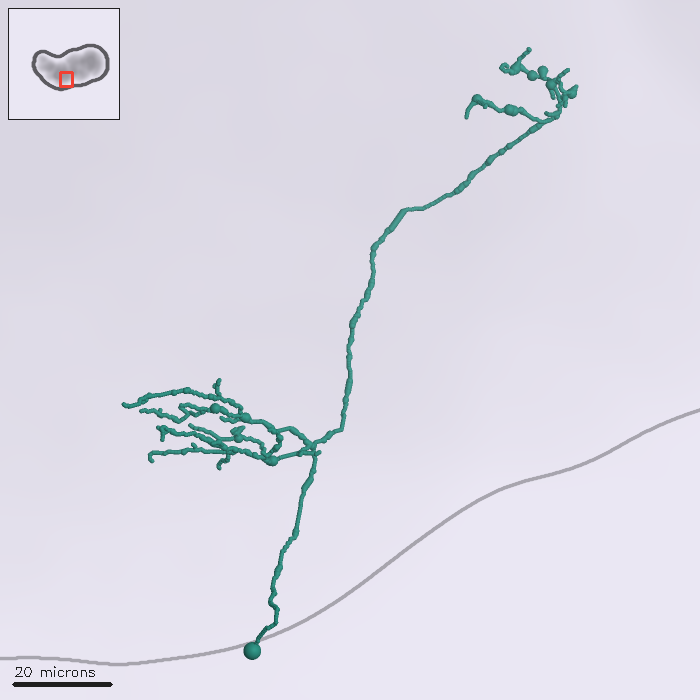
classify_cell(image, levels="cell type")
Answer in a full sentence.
The cell type is Tm33.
